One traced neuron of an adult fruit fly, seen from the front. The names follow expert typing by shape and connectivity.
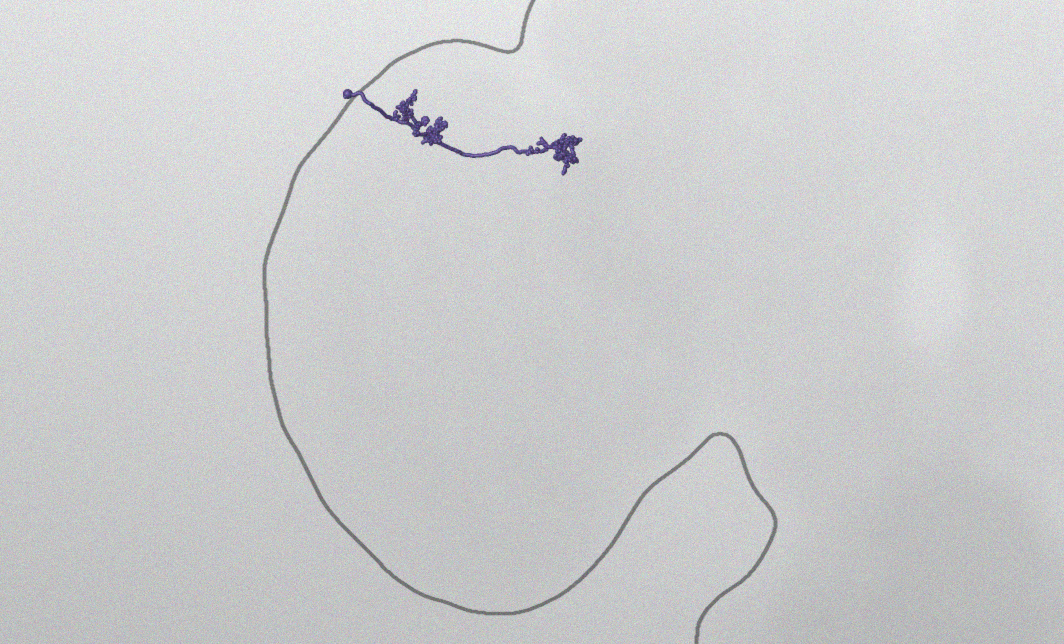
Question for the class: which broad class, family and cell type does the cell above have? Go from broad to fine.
optic-lobe intrinsic neuron; Tm; Tm5Y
